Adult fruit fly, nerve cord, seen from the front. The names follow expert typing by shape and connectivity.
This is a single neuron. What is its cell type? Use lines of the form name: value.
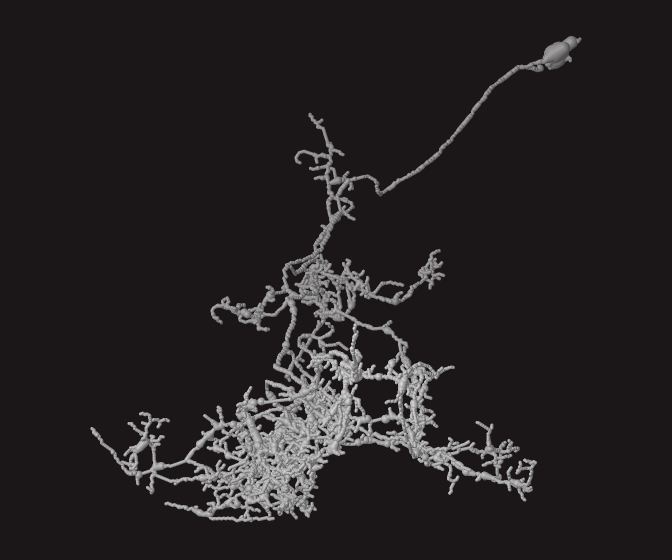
cell type: AN08B034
